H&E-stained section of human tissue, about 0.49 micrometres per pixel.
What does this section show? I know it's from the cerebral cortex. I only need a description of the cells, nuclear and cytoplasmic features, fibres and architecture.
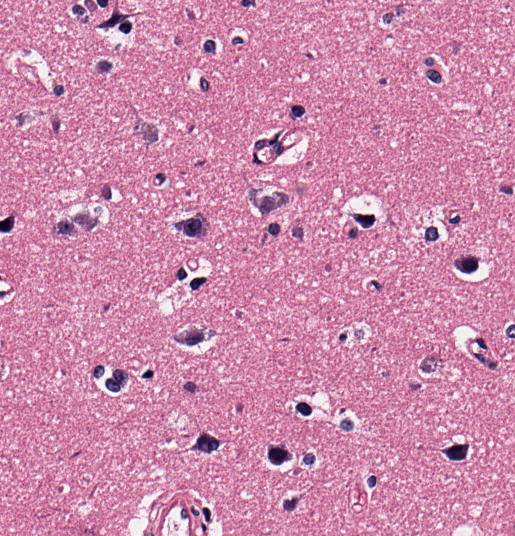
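Take your time over the background first: it is an even, finely fibrillary pink, speckled with many tiny clear holes. Cells lie scattered singly through it, with no layered or glandular arrangement. Notice there is no epithelium, gland or fat cell anywhere. Look toward the right side, where, for example, several nuclei are dark, dense and angular.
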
